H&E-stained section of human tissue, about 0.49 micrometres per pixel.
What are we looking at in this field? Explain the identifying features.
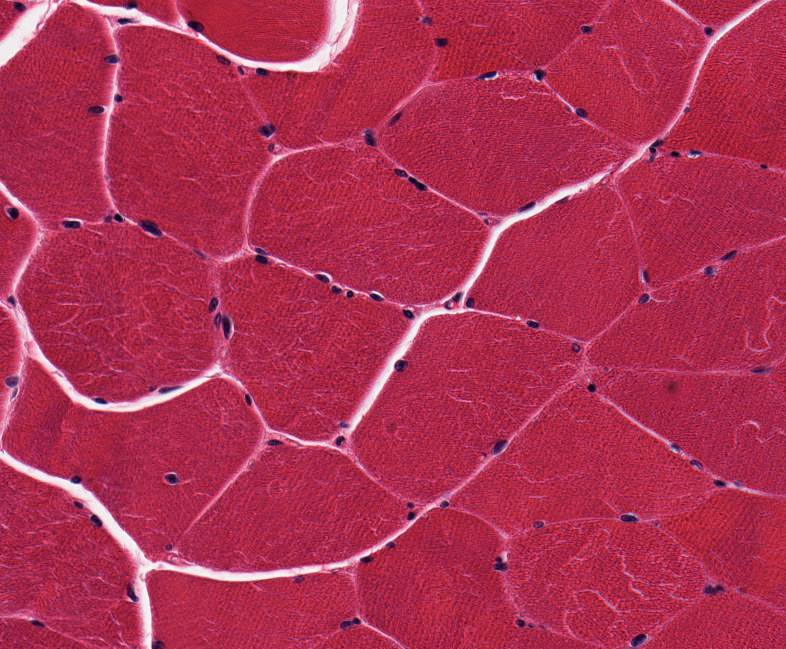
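Answer: skeletal muscle. Point one: closely packed polygonal fibres, cut in cross section, fill the whole field.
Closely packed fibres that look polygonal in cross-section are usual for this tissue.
Point two: the dark oval nuclei lie at the fibre edges, just under the borders.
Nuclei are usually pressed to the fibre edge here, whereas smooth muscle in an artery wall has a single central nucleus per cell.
Point three: only thin strands of connective tissue separate the fibres.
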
